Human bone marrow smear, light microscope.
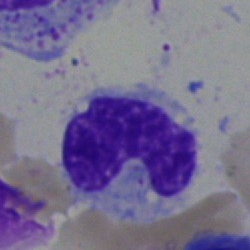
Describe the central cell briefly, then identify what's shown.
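Nuclear shape comes first: kidney-shaped, with a deep notch cut into its lower edge. Next, the chromatin is dark purple and coarse, with small paler patches scattered through it. Then the cytoplasm colour, a pale greyish-blue. Last, its distribution: widest below the nucleus, where it fills the notch. The cell is a band neutrophil.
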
